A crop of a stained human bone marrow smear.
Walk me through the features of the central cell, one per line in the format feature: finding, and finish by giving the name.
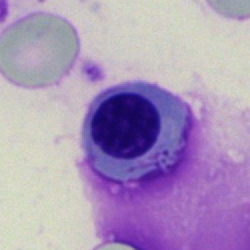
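Outline: smooth, roughly round
Nucleolus: none distinct
Cytoplasm: pale greyish blue, widest to the lower right of the nucleus
Coarse purple granules: absent
Name: erythroblast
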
